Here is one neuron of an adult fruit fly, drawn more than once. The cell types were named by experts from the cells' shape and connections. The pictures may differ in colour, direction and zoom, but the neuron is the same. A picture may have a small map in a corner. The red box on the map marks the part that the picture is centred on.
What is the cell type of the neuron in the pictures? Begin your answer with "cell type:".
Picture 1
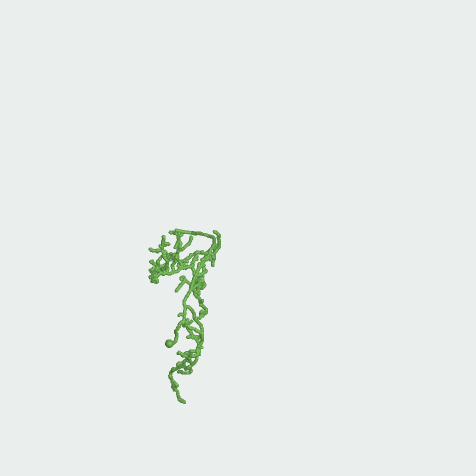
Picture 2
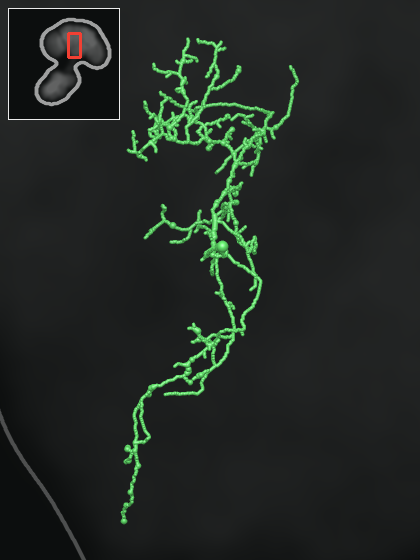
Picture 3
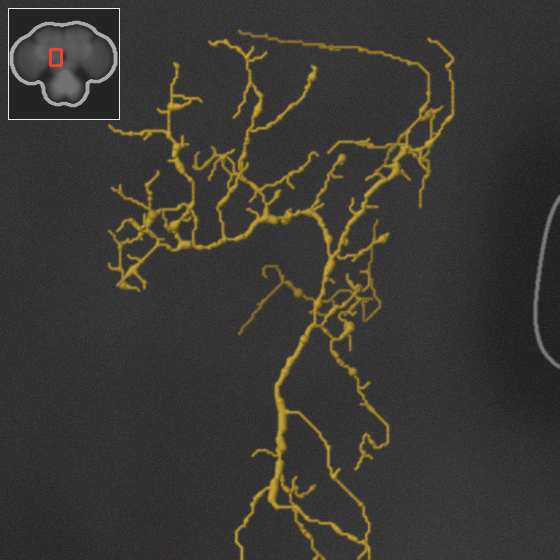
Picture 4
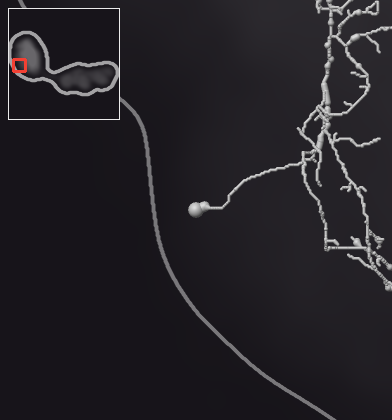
cell type: CB2551b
